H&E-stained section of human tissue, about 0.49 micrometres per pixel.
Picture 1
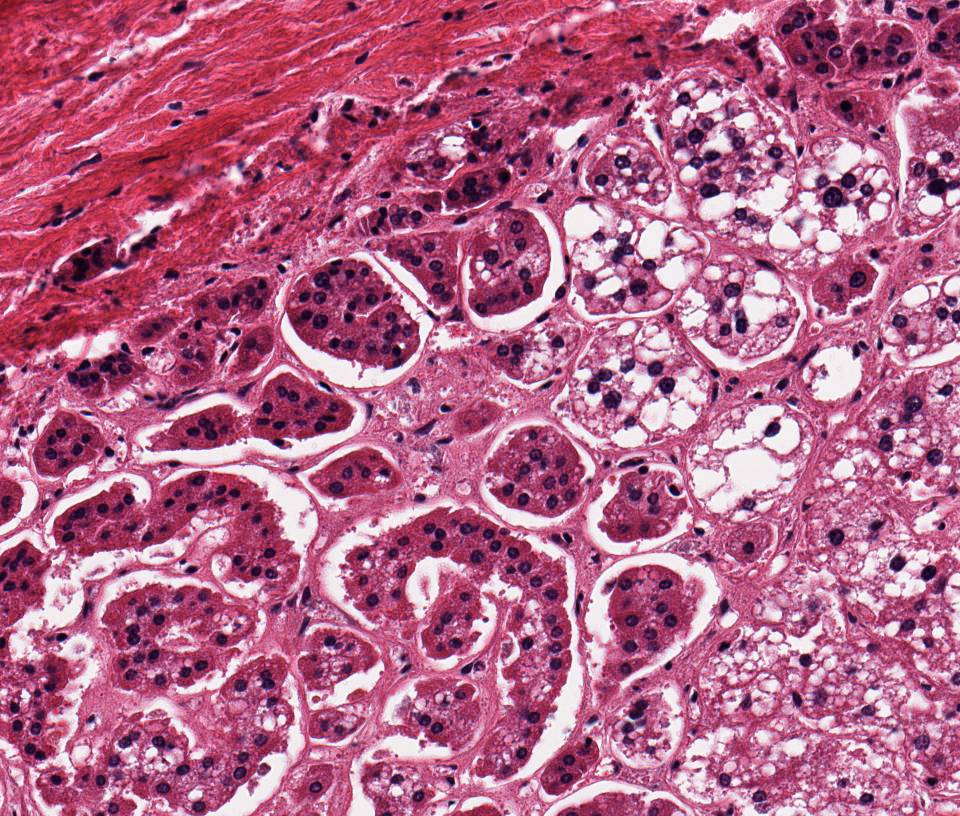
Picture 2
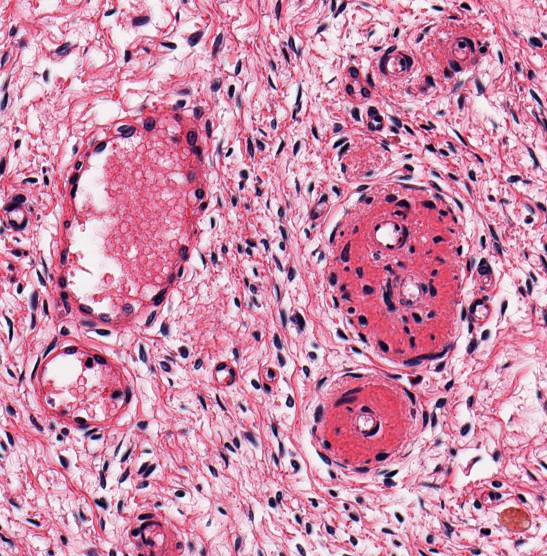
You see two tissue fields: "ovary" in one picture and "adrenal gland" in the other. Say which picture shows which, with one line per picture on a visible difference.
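The field in picture 1 comes from the adrenal gland. The nuclei of the nest cells are small, round and dark, with mostly one nucleus per cell.
The field in picture 2 comes from the ovary. The stromal cells have dark, elongated spindle-shaped nuclei with little visible cytoplasm.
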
